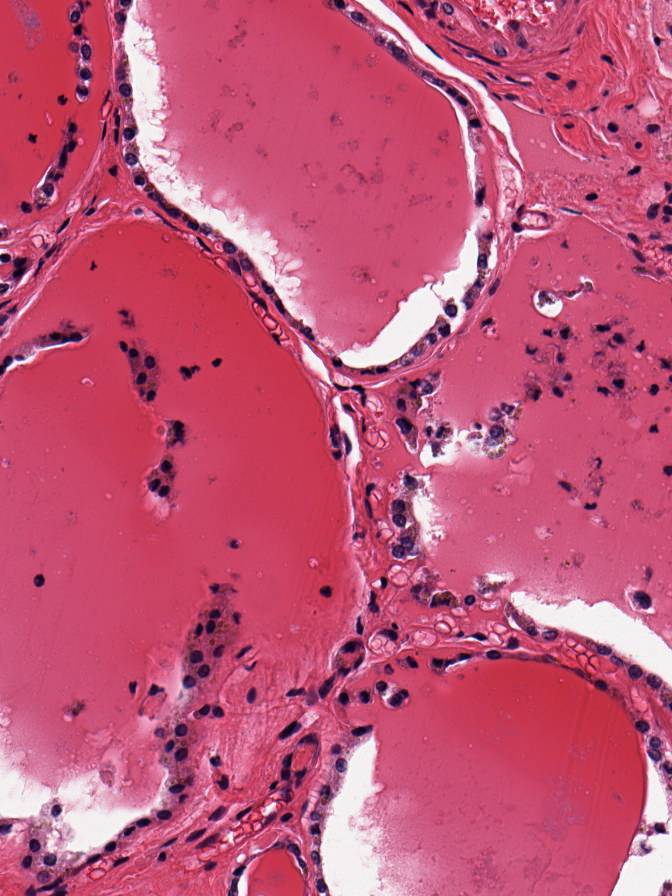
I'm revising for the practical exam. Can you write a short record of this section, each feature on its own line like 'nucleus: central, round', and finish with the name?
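Follicles: few, large, rounded, closely packed.
Contents: homogeneous pink material distending each follicle.
Lining: single layer of flattened epithelial cells.
Nuclei: small, dark, evenly spaced, not overlapping.
Inclusions: small loose clusters of detached cells, left and right follicles.
Name: thyroid.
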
